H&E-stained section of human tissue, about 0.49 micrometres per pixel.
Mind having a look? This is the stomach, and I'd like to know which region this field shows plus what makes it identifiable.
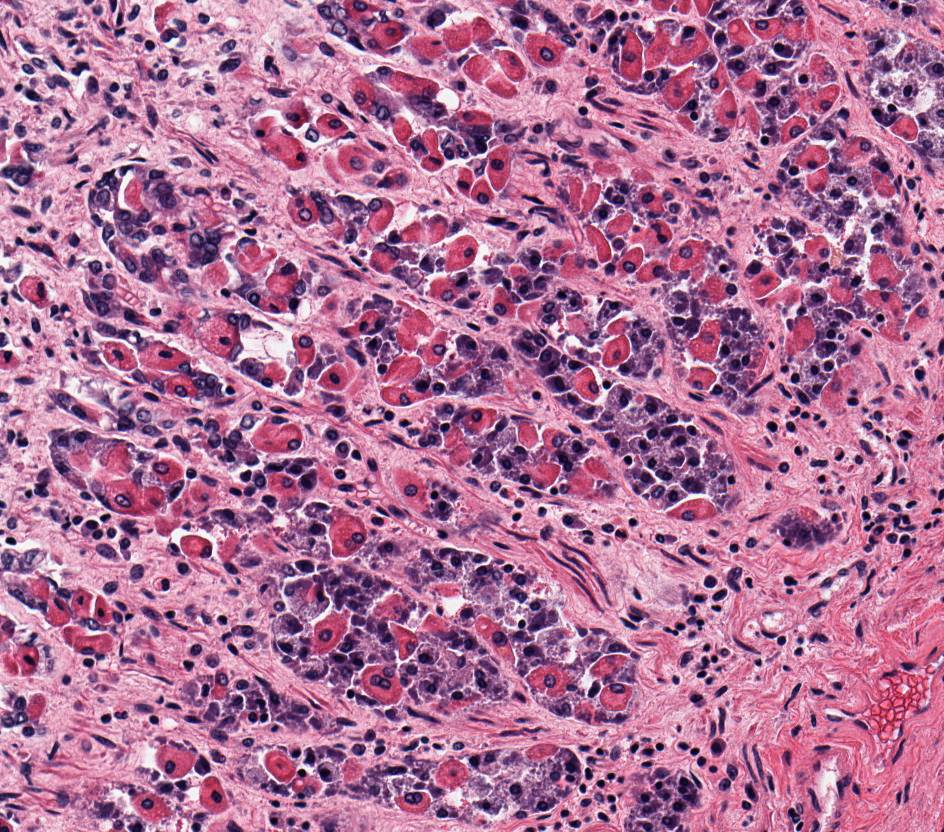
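Part shown: fundic glands. Epithelial cells in irregular elongated clusters across most of the field, separated by bands of pink fibrous stroma. Scattered throughout the clusters: parietal cells, large and polygonal, with bright eosinophilic cytoplasm and a single central round nucleus. Between them, chief cells: smaller, with purple, coarsely granular cytoplasm.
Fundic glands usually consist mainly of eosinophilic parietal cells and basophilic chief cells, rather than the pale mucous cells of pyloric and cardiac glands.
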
